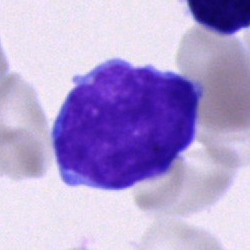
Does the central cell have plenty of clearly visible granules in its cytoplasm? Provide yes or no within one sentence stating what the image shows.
No, the cell shows no granules in its cytoplasm.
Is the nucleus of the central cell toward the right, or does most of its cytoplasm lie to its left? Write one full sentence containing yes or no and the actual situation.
Yes, the nucleus of the cell is shifted toward the right.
